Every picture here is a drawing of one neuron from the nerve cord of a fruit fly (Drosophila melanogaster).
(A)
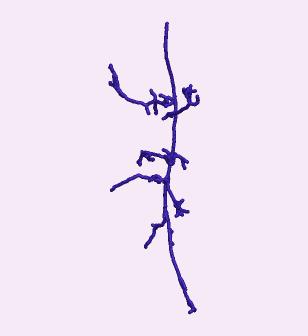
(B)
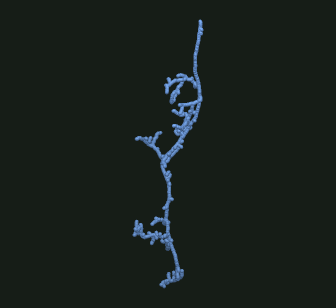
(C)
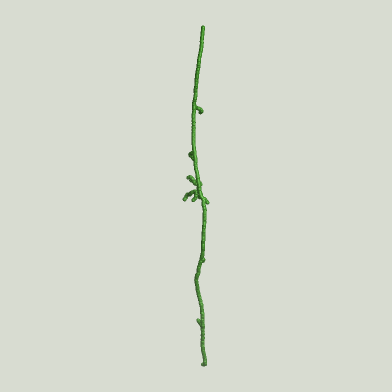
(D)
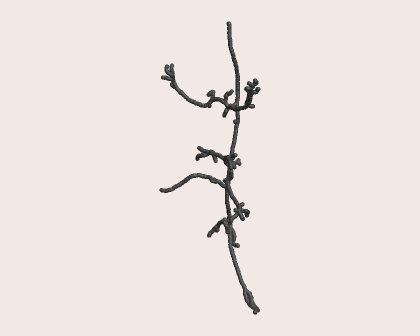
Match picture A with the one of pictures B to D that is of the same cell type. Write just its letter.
D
